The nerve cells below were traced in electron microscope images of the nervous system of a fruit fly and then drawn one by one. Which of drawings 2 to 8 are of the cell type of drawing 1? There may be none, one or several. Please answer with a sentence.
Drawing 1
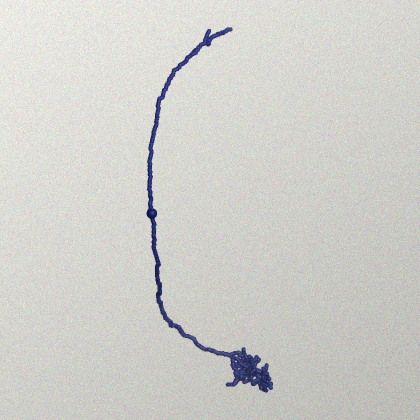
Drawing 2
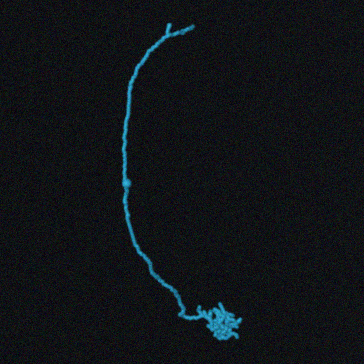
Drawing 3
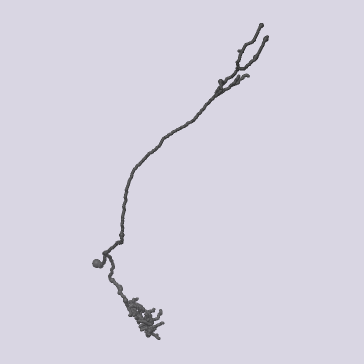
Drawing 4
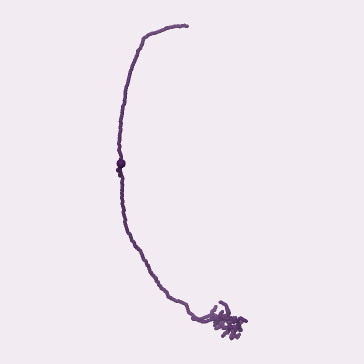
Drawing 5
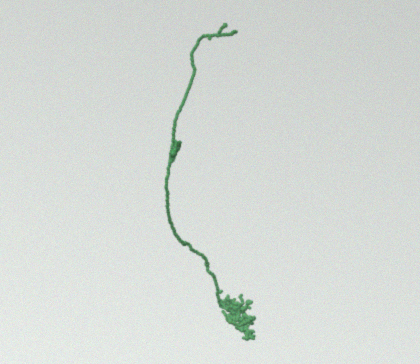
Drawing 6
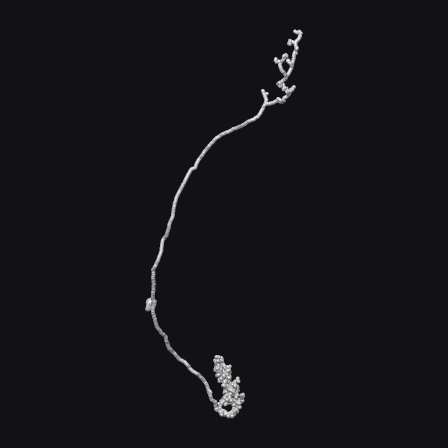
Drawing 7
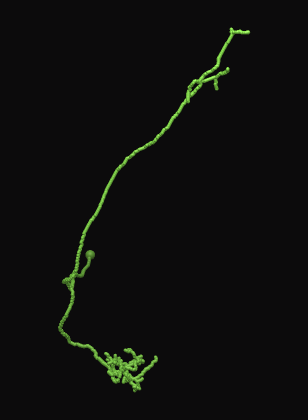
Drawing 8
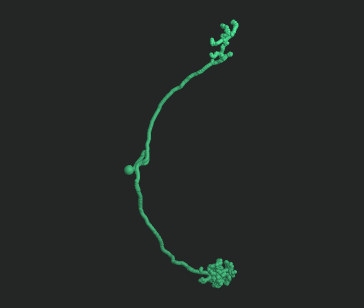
Drawing 2, drawing 4 and drawing 5 are of the same cell type.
